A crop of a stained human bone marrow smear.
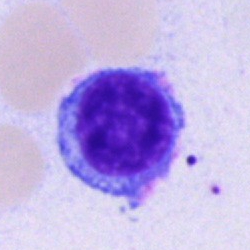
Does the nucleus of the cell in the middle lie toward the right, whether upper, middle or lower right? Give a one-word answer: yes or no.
Yes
